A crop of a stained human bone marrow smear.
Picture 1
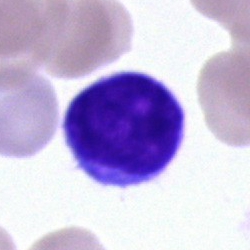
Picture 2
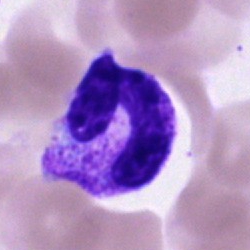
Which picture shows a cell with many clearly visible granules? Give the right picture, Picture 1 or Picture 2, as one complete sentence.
Picture 2 shows a cell whose cytoplasm holds many visible granules.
